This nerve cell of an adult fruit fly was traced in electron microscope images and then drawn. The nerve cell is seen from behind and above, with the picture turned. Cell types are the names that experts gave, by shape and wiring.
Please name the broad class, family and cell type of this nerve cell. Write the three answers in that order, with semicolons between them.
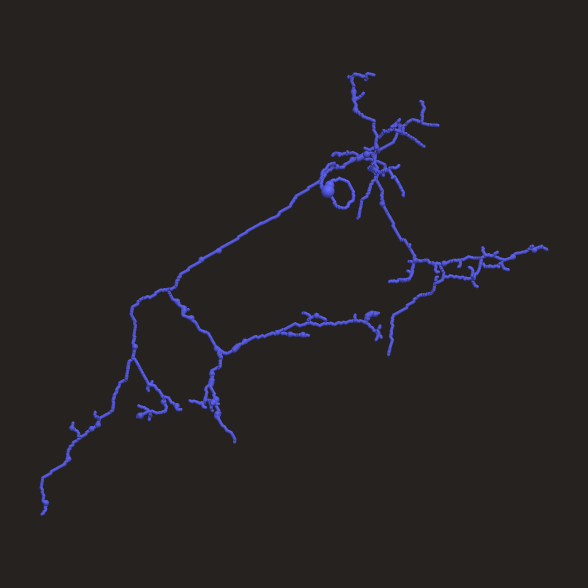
central-brain intrinsic neuron; hemilineage DM6_ventral; PS268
